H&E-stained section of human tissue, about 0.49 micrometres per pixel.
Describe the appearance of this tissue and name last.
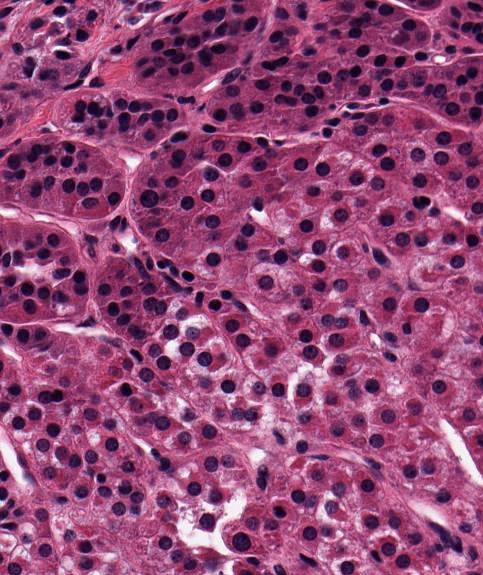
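First, the cells are polygonal, with moderate amounts of pink, finely granular cytoplasm. Next, nuclei are round, dark and central, varying little in size. Then, many lower-right cells have paler, clearer, vacuolated cytoplasm than upper-left ones. Last, delicate septa between the nests carry small capillaries lined by flat, elongated endothelial nuclei. This is adrenal gland.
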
